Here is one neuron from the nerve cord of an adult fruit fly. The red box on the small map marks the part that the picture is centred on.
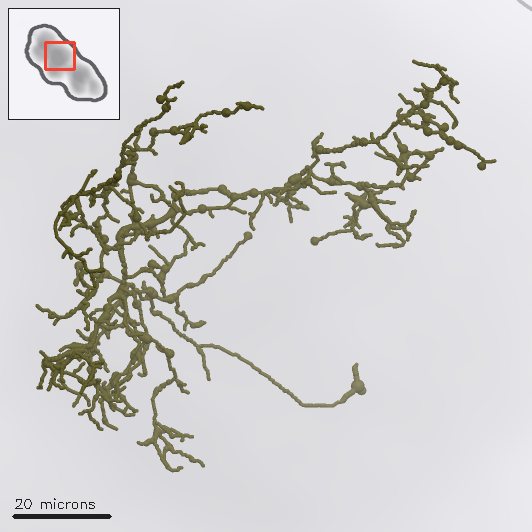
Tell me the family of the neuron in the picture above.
hemilineage 13A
